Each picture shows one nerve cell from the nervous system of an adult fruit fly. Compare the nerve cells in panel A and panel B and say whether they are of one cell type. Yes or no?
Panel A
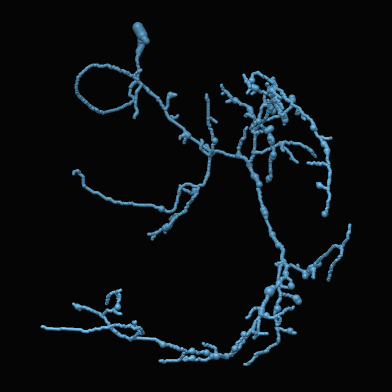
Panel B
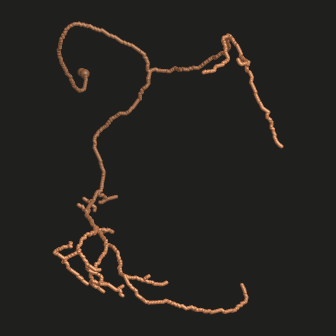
yes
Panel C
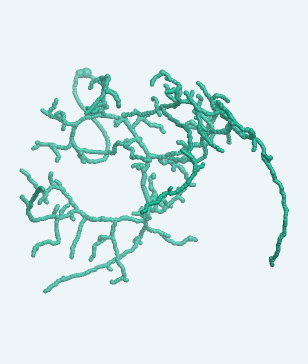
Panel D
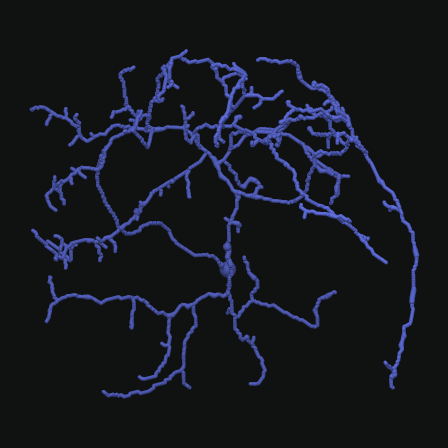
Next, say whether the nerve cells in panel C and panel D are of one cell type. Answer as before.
yes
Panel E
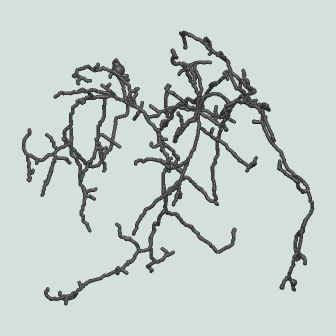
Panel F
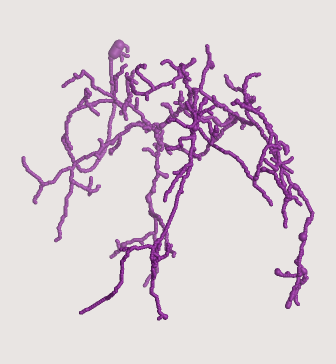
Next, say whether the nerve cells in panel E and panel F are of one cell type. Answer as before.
yes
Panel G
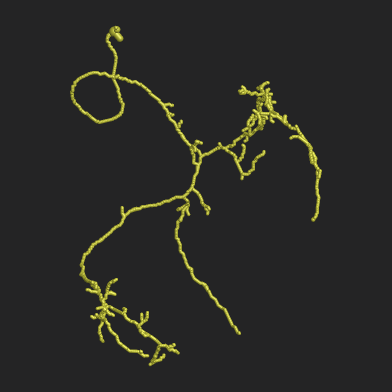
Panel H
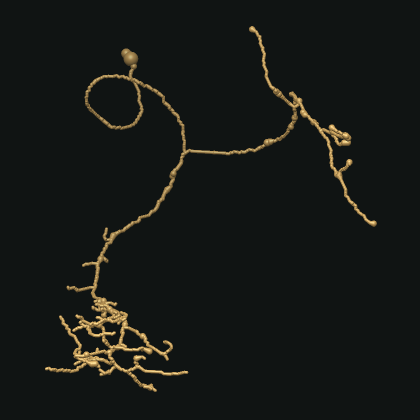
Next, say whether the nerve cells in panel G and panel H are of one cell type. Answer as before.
yes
